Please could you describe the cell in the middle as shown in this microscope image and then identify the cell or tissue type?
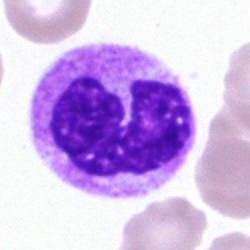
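Now, the nucleus is kidney-shaped, with a deep notch opening toward the top of the cell. Its chromatin is dark purple and coarsely clumped. A moderate rim of pale lilac cytoplasm surrounds it, evenly filled with fine pinkish-purple granules. This is a band neutrophil.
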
